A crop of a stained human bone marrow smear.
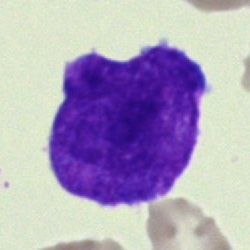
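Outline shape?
Irregular, with a shallow notch in the top edge and small blunt tufts projecting from the upper border.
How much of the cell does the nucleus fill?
Nearly the whole cell.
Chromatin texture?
Finely stippled rather than coarsely clumped.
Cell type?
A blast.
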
